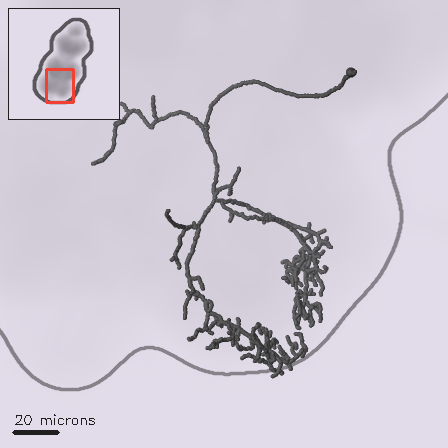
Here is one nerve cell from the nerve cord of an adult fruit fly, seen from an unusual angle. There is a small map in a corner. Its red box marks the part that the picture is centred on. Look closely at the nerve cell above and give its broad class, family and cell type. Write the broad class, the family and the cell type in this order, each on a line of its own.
nerve-cord intrinsic neuron
hemilineage 23B
IN23B048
